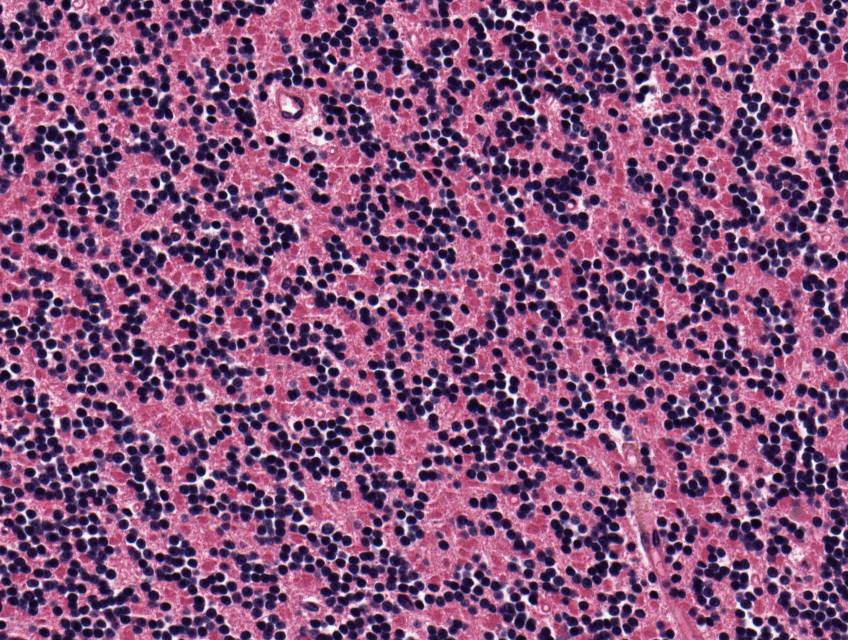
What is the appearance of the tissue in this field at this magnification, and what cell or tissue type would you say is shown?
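Densely packed small round dark nuclei fill the whole field in irregular clusters and cords. Nuclei closely similar in size. Almost no cytoplasm visible; many nuclei sit in a thin clear halo. Irregular pink, finely granular, cell-poor islands scattered between the groups. Tissue: cerebellum.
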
